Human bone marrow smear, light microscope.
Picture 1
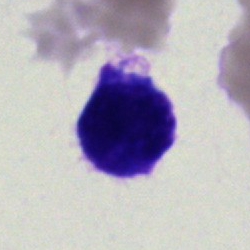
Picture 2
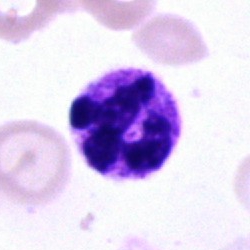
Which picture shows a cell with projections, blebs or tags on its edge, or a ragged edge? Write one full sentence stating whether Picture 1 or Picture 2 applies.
There is a cell with a ragged or frayed outline, or projections, blebs or tags, in Picture 1.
